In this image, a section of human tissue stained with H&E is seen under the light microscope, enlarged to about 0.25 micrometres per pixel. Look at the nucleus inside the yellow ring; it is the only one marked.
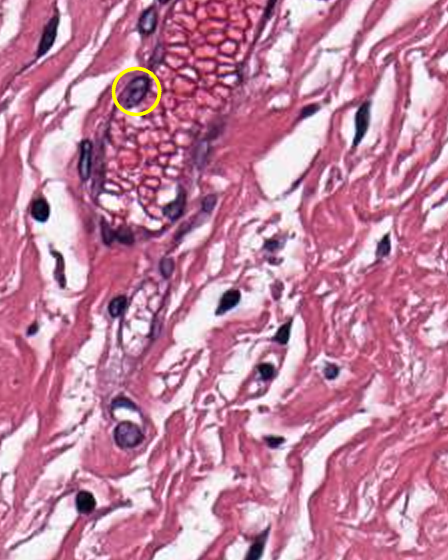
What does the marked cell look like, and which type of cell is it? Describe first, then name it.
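The nucleus is oval, drawn out along the vessel wall, with a smooth outline. The nucleus stains dark purple and is not quite even, with a few paler spots inside. Almost no cytoplasm can be made out around the nucleus; the cell thins into a narrow pink line along the wall. The cell lies at the very edge of a vessel lumen that is filled with tightly packed red discs, pressed against them, with pink fibres on its outer side. Type of cell: endothelial cell.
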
